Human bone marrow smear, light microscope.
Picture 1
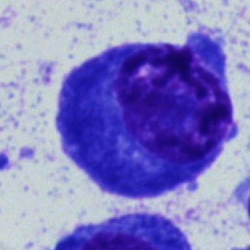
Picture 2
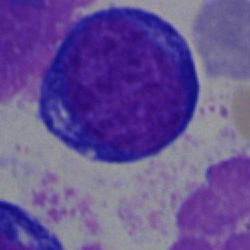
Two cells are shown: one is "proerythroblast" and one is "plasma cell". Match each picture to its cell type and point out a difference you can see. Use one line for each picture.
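Picture 1: plasma cell. The cytoplasm is abundant and stains a deep blue.
Picture 2: proerythroblast. The cytoplasm forms a thin rim of deep blue.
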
